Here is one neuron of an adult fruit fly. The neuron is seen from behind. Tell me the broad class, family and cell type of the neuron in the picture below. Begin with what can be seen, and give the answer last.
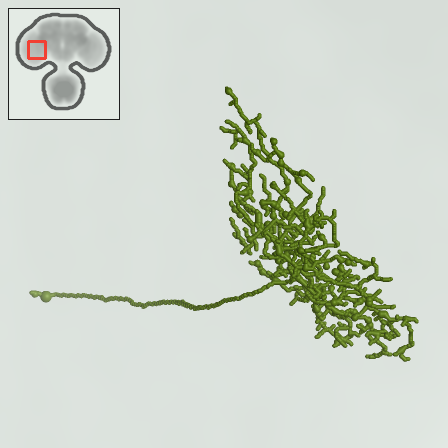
The picture shows dozens of branch ends. As drawn here it is wider than it is tall. Its broad class is optic-lobe intrinsic neuron. The family is Tm. The cell type is Tm23.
